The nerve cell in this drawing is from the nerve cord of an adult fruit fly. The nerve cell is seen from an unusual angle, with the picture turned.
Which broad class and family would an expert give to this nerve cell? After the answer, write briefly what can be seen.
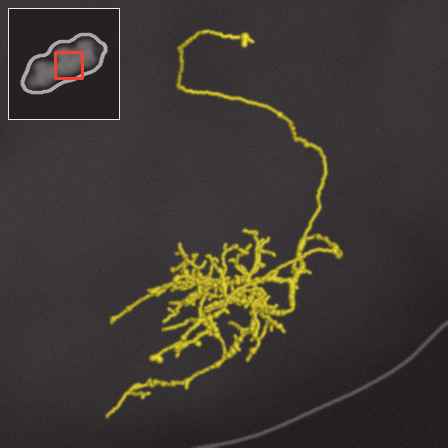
It is a nerve-cord intrinsic neuron. The family is hemilineage 02A. Dozens of branch ends can be seen. In this view it is taller than it is wide.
